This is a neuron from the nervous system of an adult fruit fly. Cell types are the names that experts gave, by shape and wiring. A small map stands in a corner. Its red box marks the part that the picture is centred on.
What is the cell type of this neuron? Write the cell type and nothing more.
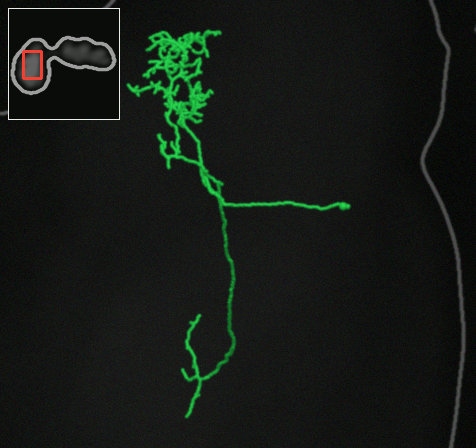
WED118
